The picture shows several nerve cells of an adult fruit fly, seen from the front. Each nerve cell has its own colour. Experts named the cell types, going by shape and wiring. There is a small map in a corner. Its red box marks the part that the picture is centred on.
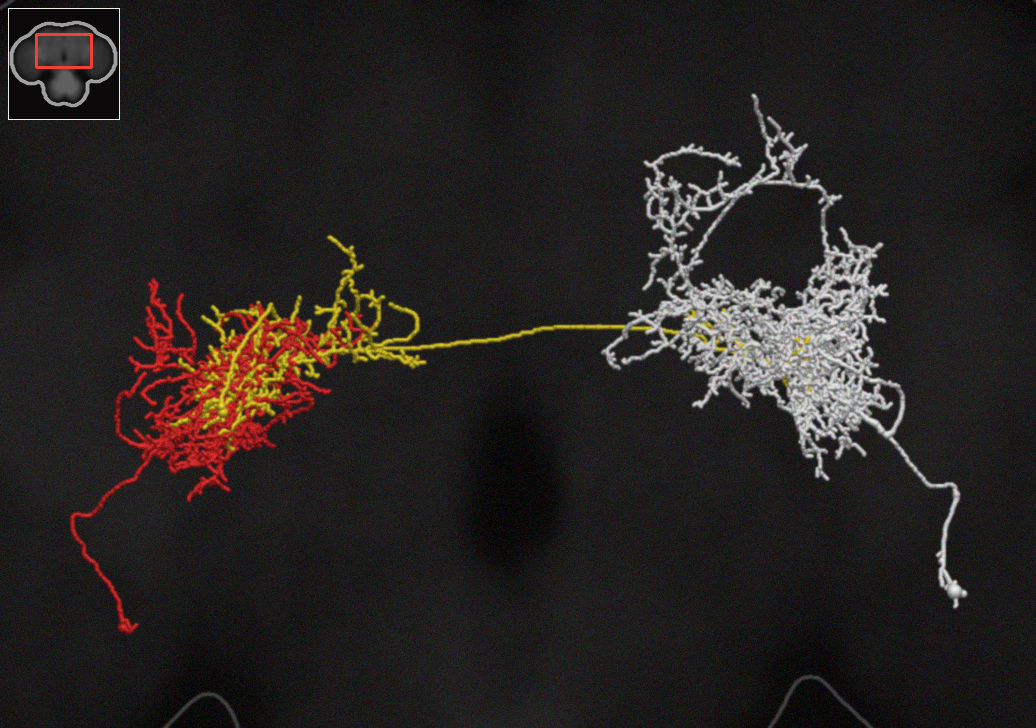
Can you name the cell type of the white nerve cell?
AVLP370_b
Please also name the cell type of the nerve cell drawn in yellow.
PVLP034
